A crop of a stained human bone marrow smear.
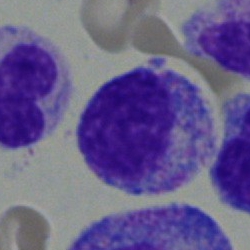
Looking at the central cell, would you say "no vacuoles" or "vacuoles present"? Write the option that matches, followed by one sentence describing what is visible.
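No vacuoles. No vacuoles are seen in the cytoplasm.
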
